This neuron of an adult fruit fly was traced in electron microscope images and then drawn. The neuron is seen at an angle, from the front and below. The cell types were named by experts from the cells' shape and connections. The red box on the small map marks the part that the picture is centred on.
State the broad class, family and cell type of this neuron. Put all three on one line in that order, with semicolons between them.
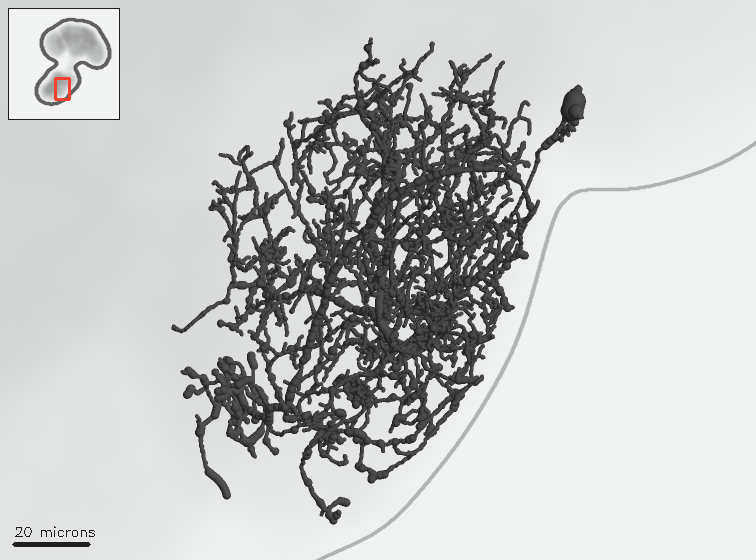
nerve-cord intrinsic neuron; hemilineage 09A; IN09A006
